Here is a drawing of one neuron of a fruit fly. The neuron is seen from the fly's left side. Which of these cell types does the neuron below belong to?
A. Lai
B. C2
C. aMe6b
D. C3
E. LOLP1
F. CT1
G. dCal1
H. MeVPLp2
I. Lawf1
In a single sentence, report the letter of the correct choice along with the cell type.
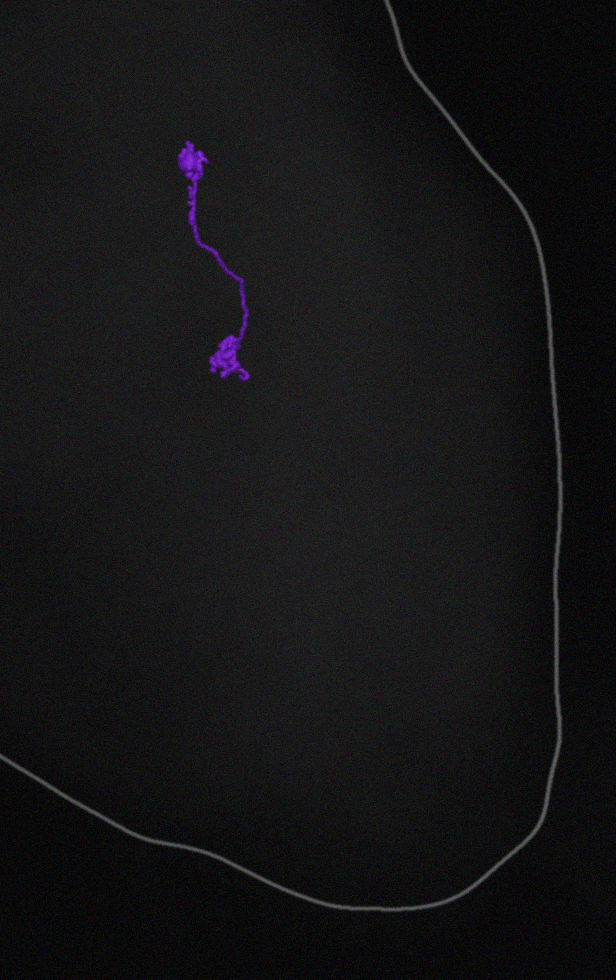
The matching cell type for the neuron is option A, Lai.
